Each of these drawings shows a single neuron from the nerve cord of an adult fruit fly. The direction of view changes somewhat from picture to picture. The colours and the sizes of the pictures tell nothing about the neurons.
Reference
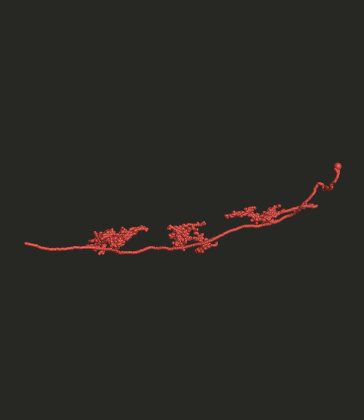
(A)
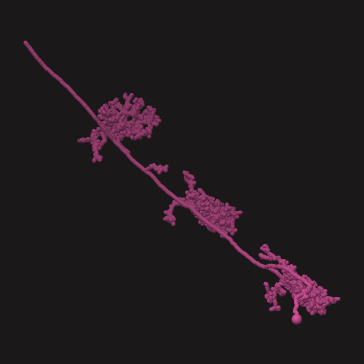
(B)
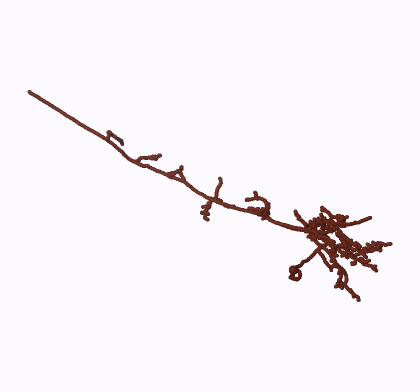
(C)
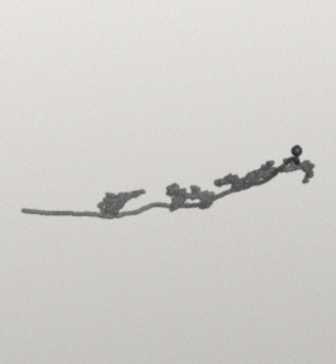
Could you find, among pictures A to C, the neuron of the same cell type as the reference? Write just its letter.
C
